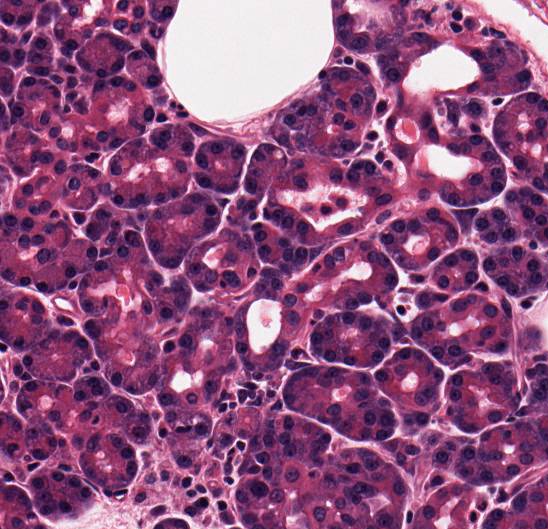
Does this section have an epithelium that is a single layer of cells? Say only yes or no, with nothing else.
Yes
